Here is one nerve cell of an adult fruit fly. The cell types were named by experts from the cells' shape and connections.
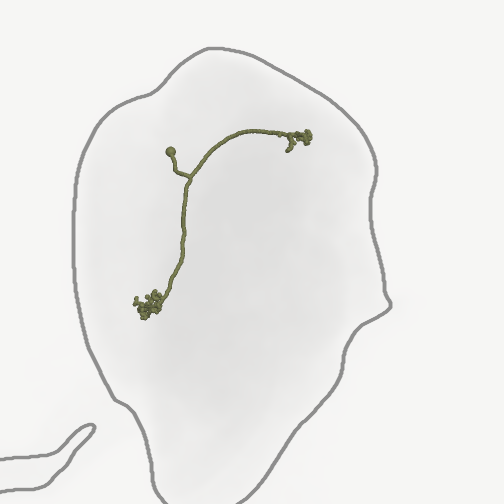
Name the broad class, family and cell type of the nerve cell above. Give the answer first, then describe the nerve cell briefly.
Its broad class is visual projection neuron. Its family is hemilineage VPNd2. It is of cell type LC10a. In this view it is about as wide as it is tall.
